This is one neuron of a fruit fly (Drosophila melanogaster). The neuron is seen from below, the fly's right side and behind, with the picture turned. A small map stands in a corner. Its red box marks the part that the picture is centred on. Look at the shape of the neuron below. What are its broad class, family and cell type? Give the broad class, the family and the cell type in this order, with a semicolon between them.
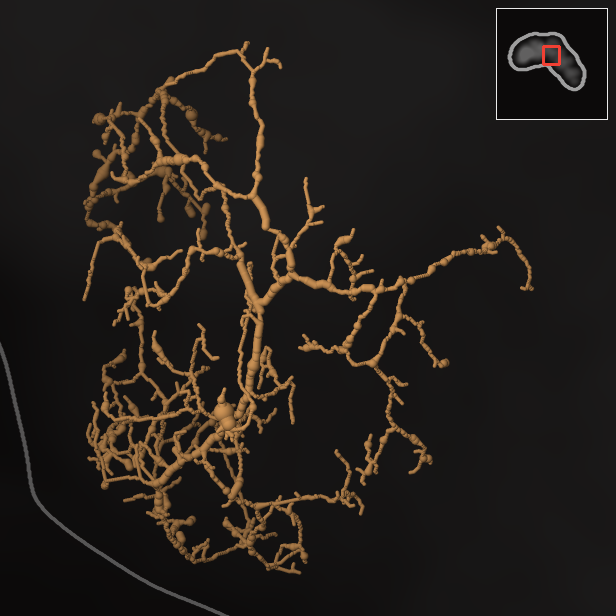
nerve-cord intrinsic neuron; hemilineage 20A.22A; IN20A.22A005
